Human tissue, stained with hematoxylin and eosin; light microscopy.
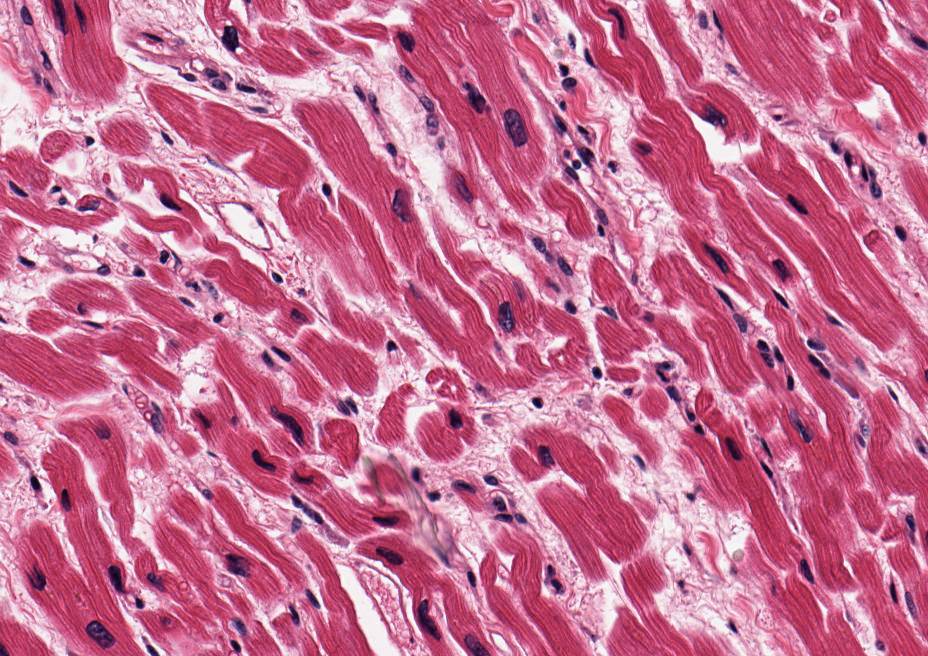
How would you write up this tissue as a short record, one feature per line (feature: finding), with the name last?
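Orientation: muscle fibres oblique, upper left to lower right, across most of field
Branching: fibres branch and join neighbouring fibres
Cytoplasm: deep pink, fine lines along each fibre's length
Other nuclei: small, dark, smaller than muscle nuclei, scattered between fibres
Name: atrial appendage of the heart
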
